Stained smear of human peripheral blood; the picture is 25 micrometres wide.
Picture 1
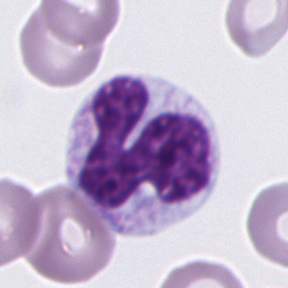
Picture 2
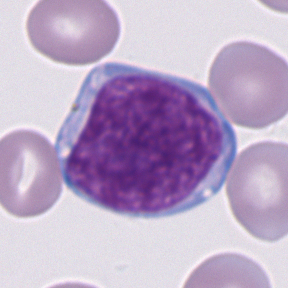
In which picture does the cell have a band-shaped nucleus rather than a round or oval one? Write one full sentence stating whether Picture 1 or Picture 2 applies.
A curved band nucleus without separate lobes belongs to the cell in Picture 1.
